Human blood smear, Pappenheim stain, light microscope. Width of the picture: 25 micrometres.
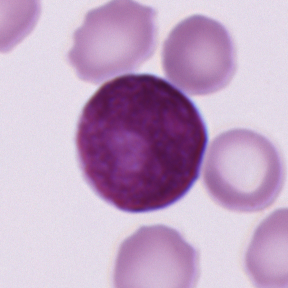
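Myeloblast in a stained blood smear: its outline, I notice, is smooth and evenly rounded, and the cytoplasm shows only as a very thin rim at the edge. The nucleus stains a deep reddish purple, with a paler patch lying slightly left of and below its centre.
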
